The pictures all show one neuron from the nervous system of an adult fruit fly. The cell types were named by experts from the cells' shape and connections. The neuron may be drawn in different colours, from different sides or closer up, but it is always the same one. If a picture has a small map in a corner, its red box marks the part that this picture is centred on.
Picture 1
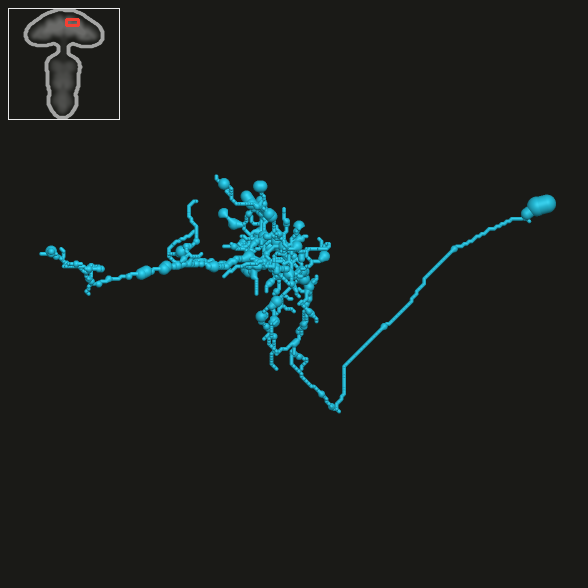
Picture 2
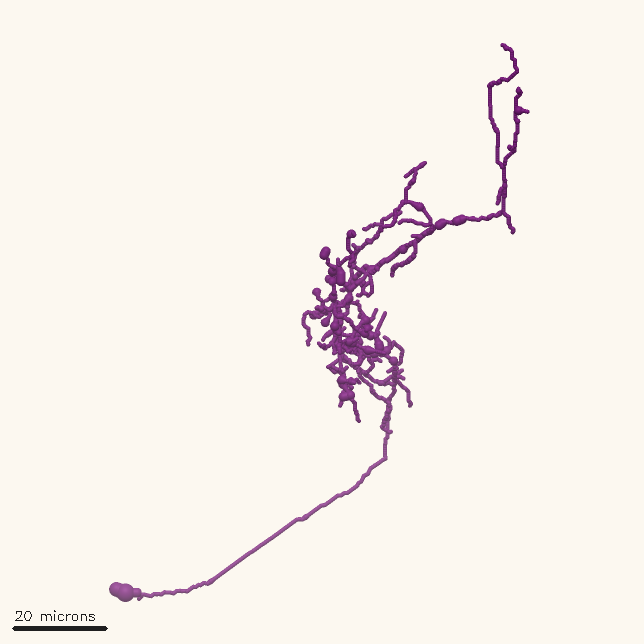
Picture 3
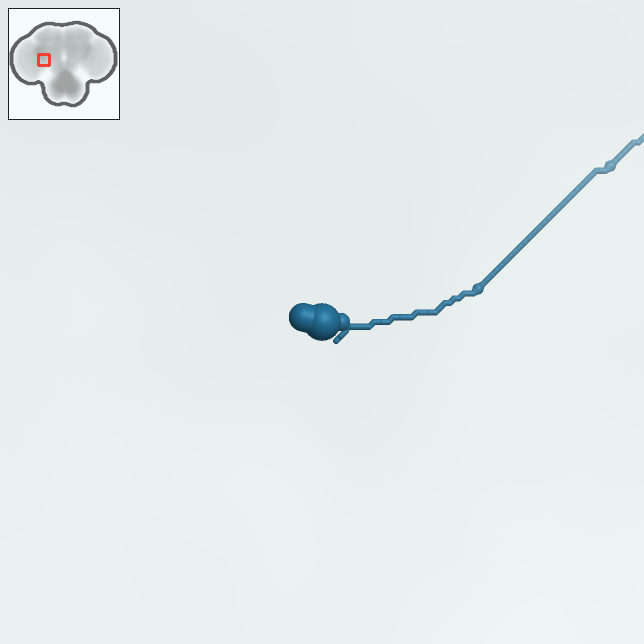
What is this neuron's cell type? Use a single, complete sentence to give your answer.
The cell type CB2936 includes this neuron.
